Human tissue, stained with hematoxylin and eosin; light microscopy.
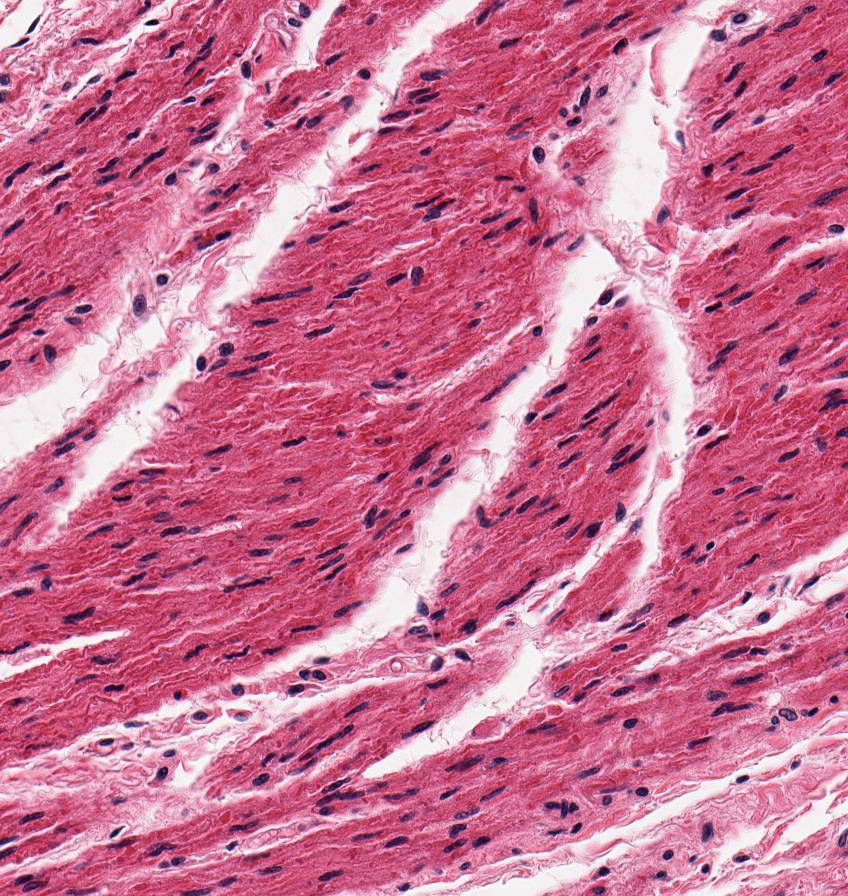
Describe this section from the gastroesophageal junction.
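Fibre cytoplasm deep pink-red with eosin. Nuclei dark, elongated, aligned with the long axis of the fibres. White empty clefts divide the fibres into bundles, running in the same direction as the fibres. Clefts hold only scanty, wispy pale-pink connective tissue.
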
